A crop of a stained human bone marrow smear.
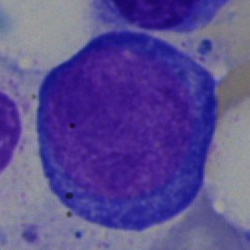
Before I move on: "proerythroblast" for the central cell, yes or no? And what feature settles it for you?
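Two features decide: the deep blue cytoplasm and the fine, evenly spread chromatin without dark clumps.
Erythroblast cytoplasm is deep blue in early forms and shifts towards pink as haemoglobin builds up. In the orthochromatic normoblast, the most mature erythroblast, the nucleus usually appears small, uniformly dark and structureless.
Deep blue cytoplasm marks an early form, and chromatin this fine and even stands apart from that dark, structureless mature nucleus; both speak for proerythroblast rather than a later erythroblast. The name proerythroblast therefore fits. The outline is roughly round with a few slightly flattened sides, and no distinct granules are seen in the cytoplasm. Parts of other purple-staining cells show at the top and left edges of the picture.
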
